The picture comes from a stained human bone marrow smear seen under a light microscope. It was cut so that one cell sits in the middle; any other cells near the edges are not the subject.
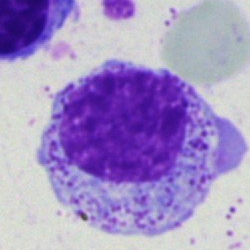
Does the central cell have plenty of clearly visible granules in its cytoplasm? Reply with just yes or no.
Yes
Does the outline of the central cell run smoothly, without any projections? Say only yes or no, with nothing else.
No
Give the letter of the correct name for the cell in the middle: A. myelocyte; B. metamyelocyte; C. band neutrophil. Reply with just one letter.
A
